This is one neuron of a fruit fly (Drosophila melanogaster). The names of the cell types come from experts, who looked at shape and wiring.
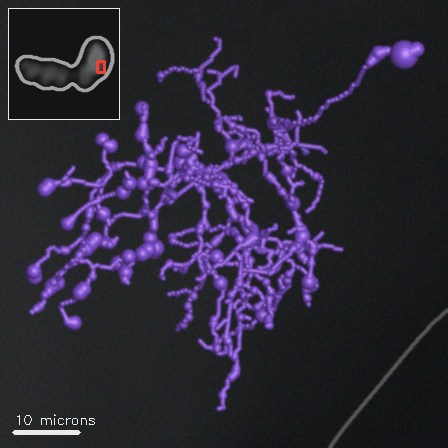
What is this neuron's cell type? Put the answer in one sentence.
The cell type is GNG360.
